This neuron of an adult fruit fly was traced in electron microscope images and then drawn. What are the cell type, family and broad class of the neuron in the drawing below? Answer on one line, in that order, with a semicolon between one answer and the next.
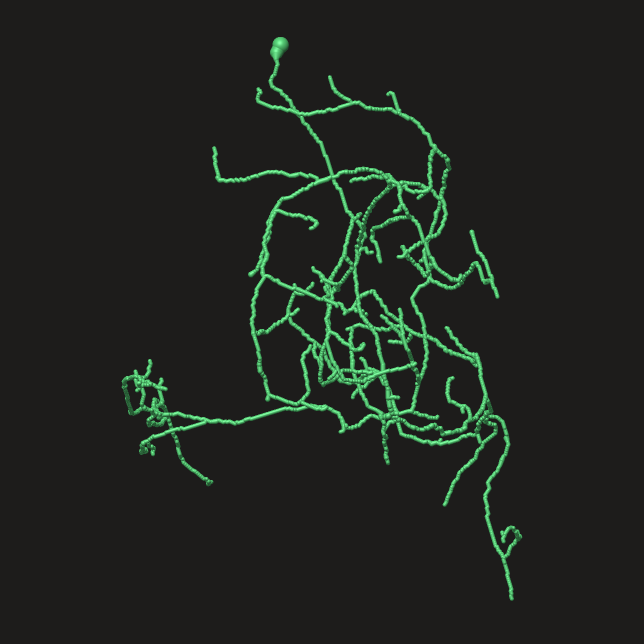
IN04B030; hemilineage 04B; nerve-cord intrinsic neuron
